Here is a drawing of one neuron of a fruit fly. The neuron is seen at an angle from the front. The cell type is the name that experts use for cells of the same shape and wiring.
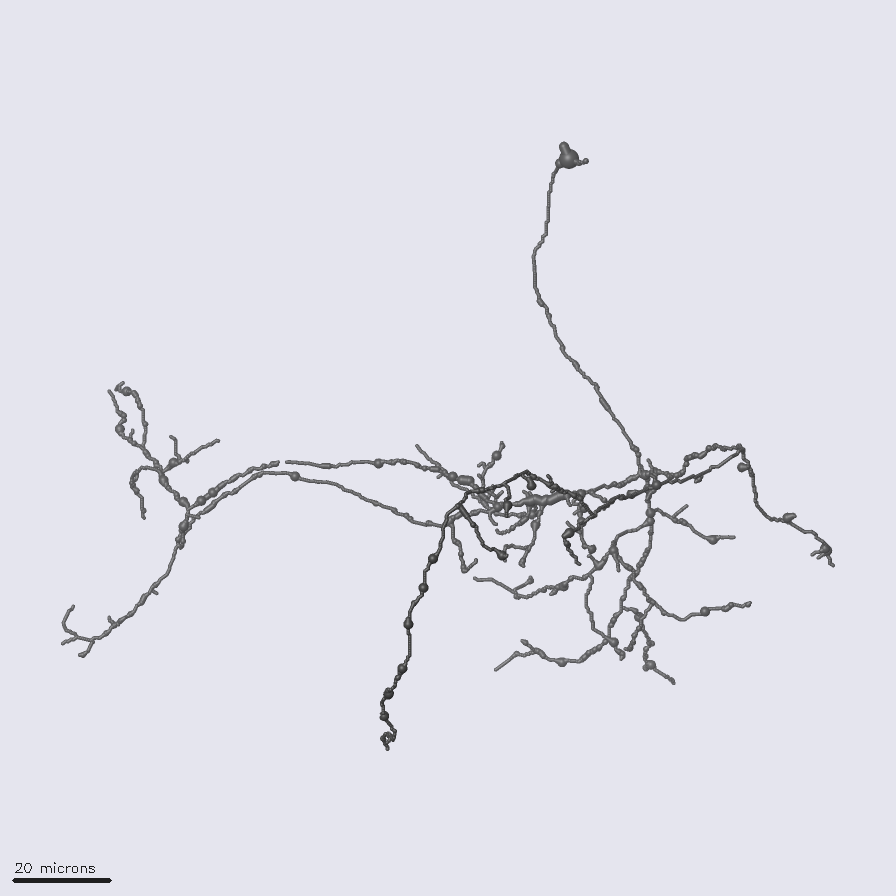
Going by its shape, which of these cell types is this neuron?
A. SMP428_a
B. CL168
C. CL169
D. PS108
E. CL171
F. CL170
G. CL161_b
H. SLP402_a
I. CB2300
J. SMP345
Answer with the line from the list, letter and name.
B. CL168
